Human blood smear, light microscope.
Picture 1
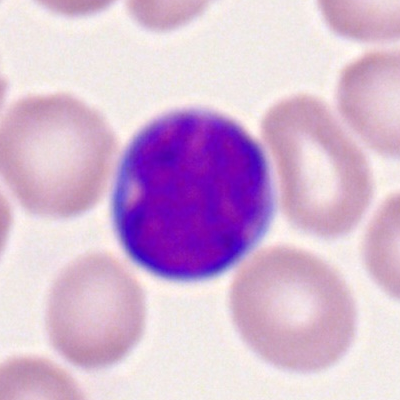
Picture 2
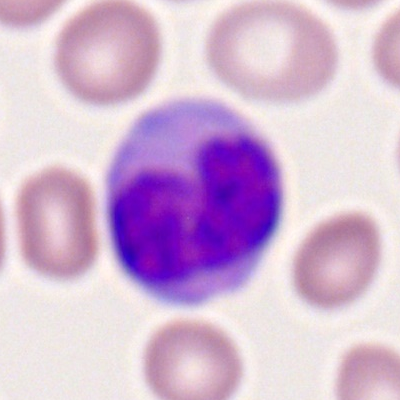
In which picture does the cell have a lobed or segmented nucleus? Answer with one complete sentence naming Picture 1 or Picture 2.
A lobed nucleus is found in the cell of picture 2.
